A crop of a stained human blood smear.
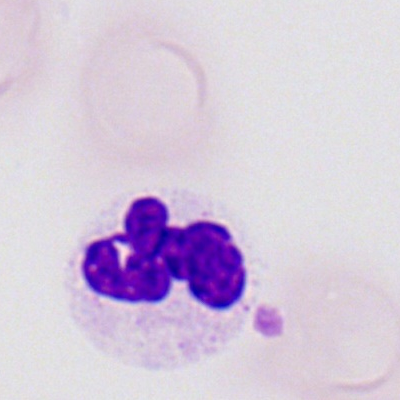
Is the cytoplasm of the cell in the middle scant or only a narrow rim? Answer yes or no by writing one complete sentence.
No, the cell has plenty of cytoplasm around its nucleus.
